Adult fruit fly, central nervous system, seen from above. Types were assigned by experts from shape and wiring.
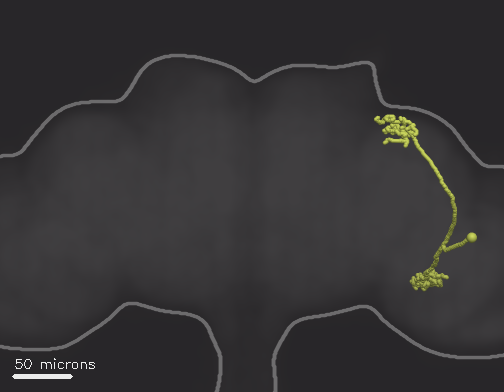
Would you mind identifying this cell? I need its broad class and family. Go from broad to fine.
visual projection neuron; hemilineage VPNd2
